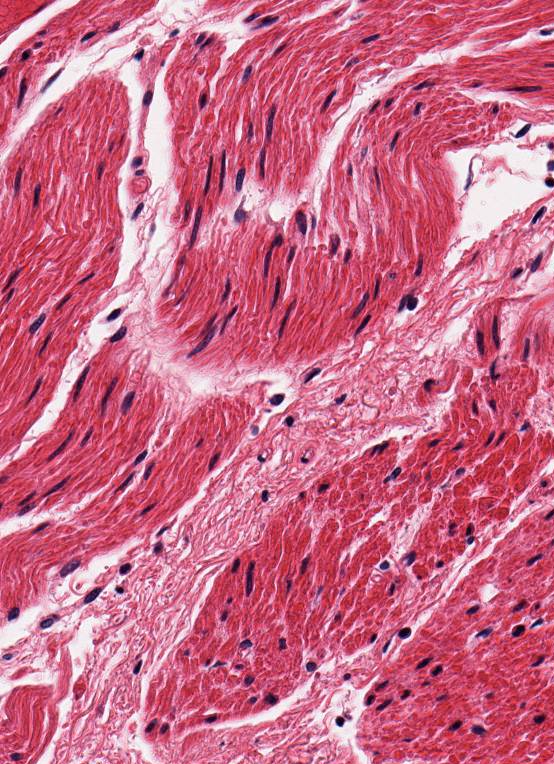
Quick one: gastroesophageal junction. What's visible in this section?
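Bundles of pink muscle cells run in several directions. Lengthwise-cut cells have elongated, dark purple, central nuclei; at lower right, cells cut across or obliquely show round, dot-like nuclei. Loose, wavy, pale pink connective tissue with scattered small dark nuclei runs diagonally through the centre between bundles.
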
